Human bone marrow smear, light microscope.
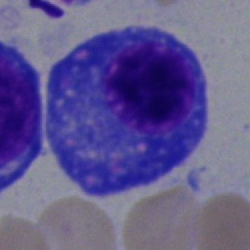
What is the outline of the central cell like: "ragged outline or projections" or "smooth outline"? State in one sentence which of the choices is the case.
The cell has an even edge, with no ragged parts or projections.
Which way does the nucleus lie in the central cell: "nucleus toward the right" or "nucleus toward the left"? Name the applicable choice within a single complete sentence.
Most of the cytoplasm lies to the left of the nucleus.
